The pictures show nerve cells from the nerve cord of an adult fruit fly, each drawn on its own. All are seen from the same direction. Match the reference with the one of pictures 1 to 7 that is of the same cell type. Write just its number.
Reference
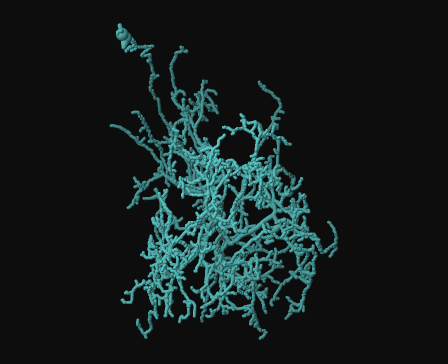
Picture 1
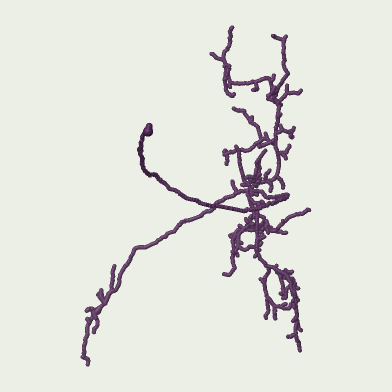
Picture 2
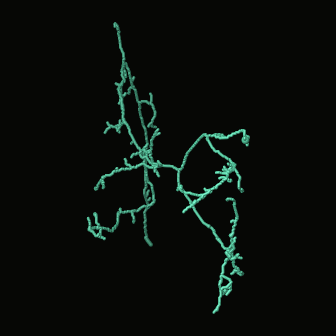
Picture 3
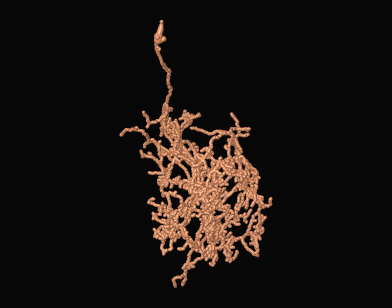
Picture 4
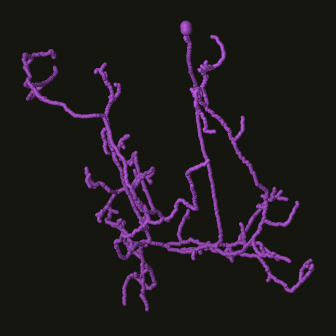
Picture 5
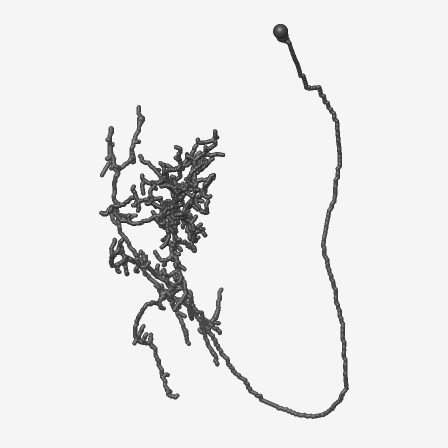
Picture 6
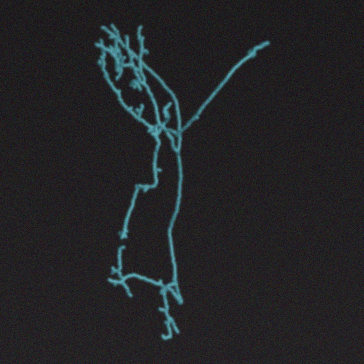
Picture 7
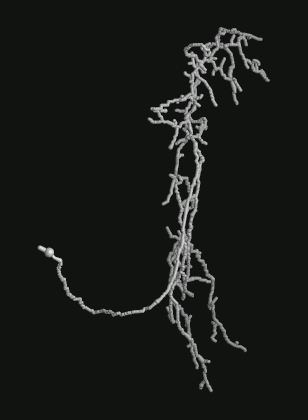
3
